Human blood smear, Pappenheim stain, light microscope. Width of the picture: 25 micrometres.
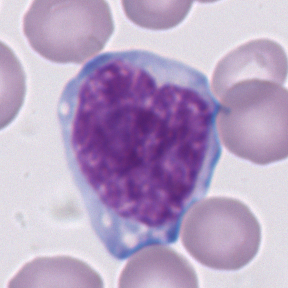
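Myeloblast: the nucleated cell at the centre. Its outline is irregular, with angular corners. A notch in the top edge of the nucleus gives it a heart-like shape. A few small clear vacuoles lie in the cytoplasm at the lower left, and no distinct granules are seen there.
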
